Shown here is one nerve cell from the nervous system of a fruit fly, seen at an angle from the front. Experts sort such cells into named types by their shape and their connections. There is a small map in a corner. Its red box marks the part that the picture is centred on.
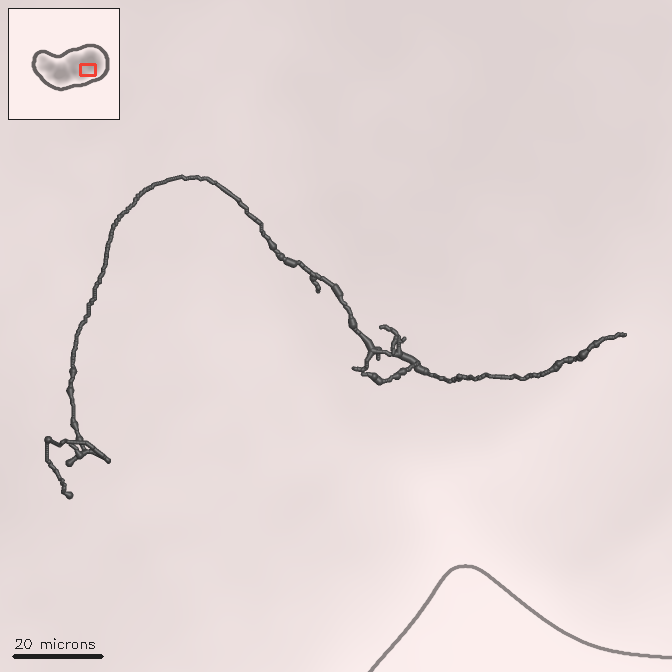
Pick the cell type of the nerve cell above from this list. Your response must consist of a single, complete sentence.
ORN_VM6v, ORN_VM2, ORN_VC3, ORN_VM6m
On the level of cell type, this nerve cell is ORN_VM6v.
